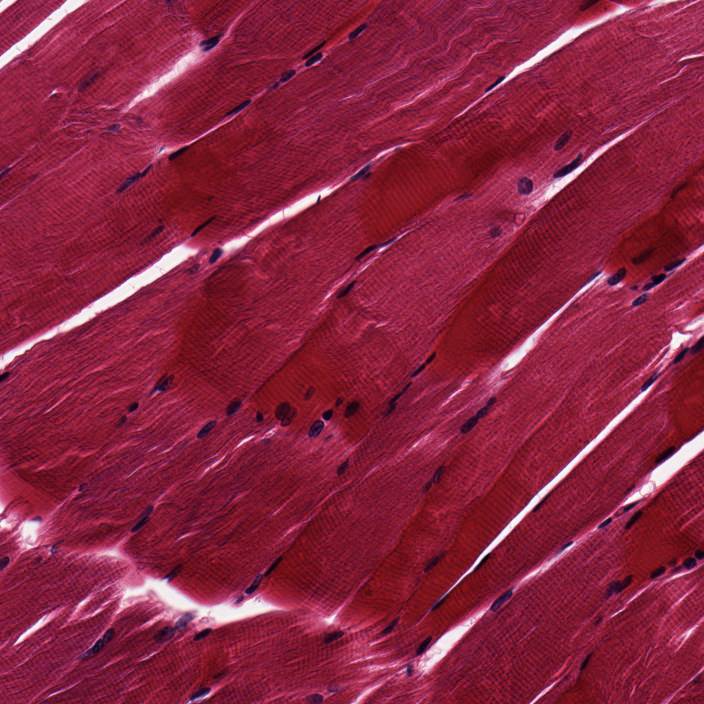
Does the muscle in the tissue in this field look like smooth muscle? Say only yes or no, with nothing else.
No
